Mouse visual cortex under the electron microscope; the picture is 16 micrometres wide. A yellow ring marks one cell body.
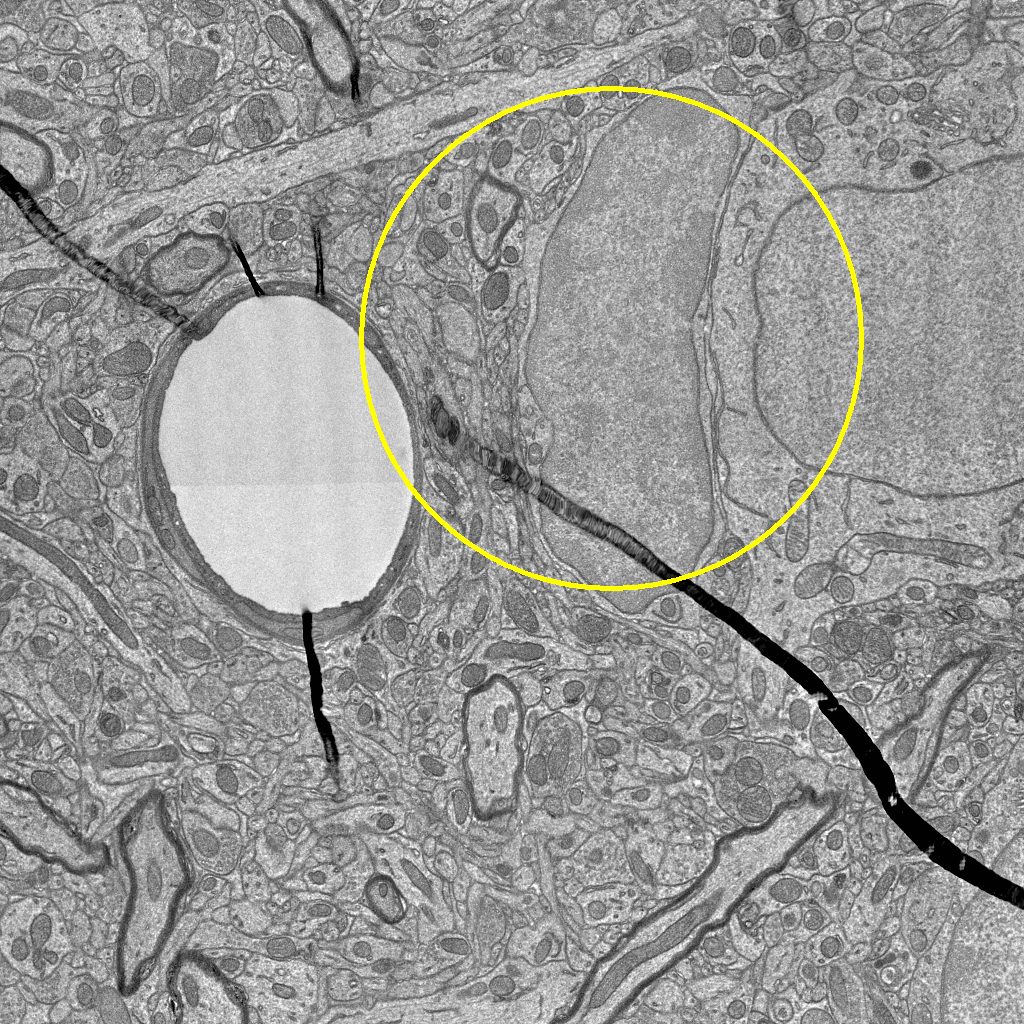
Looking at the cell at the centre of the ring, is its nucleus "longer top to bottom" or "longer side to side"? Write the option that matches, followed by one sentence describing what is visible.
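Longer top to bottom. The nucleus is elongated, with its long axis running roughly from top to bottom.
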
